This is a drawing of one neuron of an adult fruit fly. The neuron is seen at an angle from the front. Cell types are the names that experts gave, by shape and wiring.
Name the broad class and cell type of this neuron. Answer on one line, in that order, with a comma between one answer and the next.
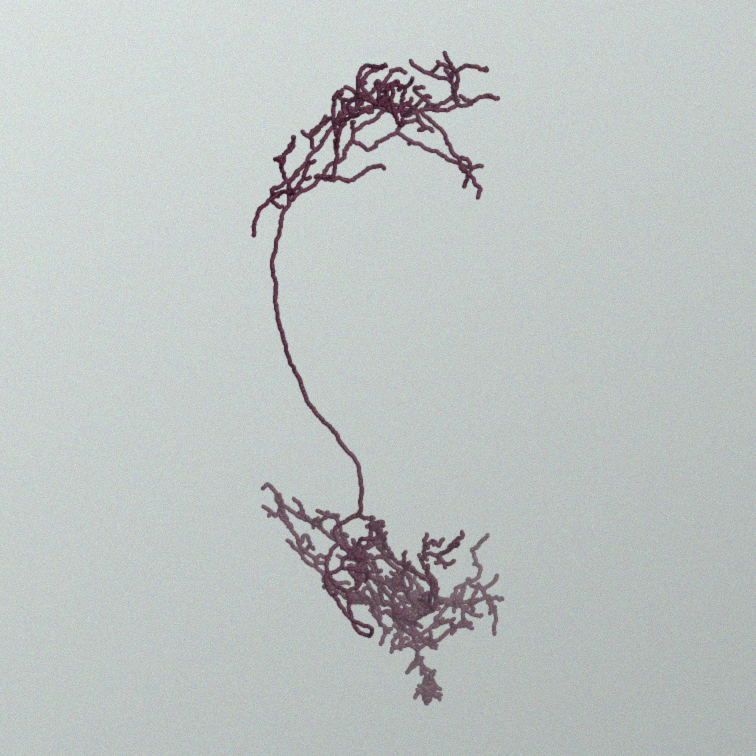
central-brain intrinsic neuron, GNG324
